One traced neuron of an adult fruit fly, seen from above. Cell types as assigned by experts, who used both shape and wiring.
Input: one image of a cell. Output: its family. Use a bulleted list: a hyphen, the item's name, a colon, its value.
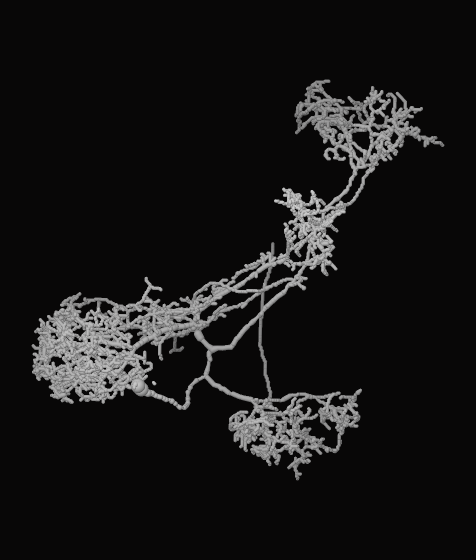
- family: LHMB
